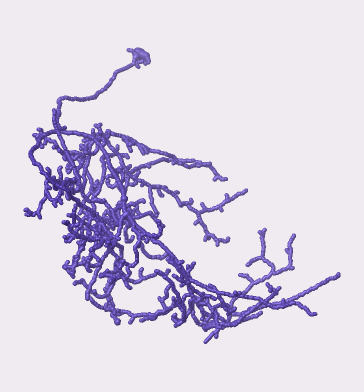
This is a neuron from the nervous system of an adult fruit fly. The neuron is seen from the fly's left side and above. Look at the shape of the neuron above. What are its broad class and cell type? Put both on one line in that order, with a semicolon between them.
central-brain intrinsic neuron; GNG585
